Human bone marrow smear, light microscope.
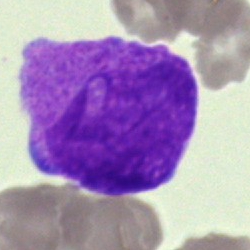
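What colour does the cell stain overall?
Intense purple throughout, with a thin rim of deeper blue along the lower left edge.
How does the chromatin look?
Fine and stippled in texture.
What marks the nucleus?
Dark creases, with a pale elongated slit near the centre of the cell.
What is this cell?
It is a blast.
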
